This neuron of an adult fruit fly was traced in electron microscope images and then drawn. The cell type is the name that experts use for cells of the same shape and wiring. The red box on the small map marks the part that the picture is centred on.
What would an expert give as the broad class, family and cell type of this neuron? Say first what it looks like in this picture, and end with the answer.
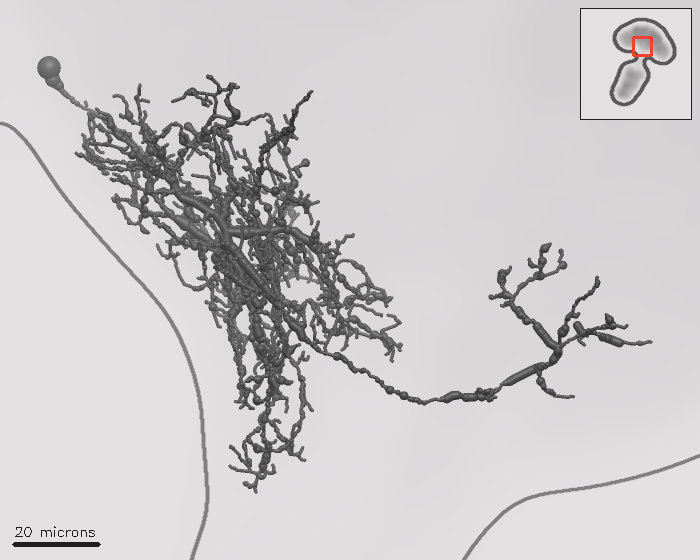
It lies in the brain. The cell body can be seen at the upper left of the picture. From left to right in the picture it spans about 140 microns. This is a central-brain intrinsic neuron. The family is hemilineage LB6. It is of cell type GNG529.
